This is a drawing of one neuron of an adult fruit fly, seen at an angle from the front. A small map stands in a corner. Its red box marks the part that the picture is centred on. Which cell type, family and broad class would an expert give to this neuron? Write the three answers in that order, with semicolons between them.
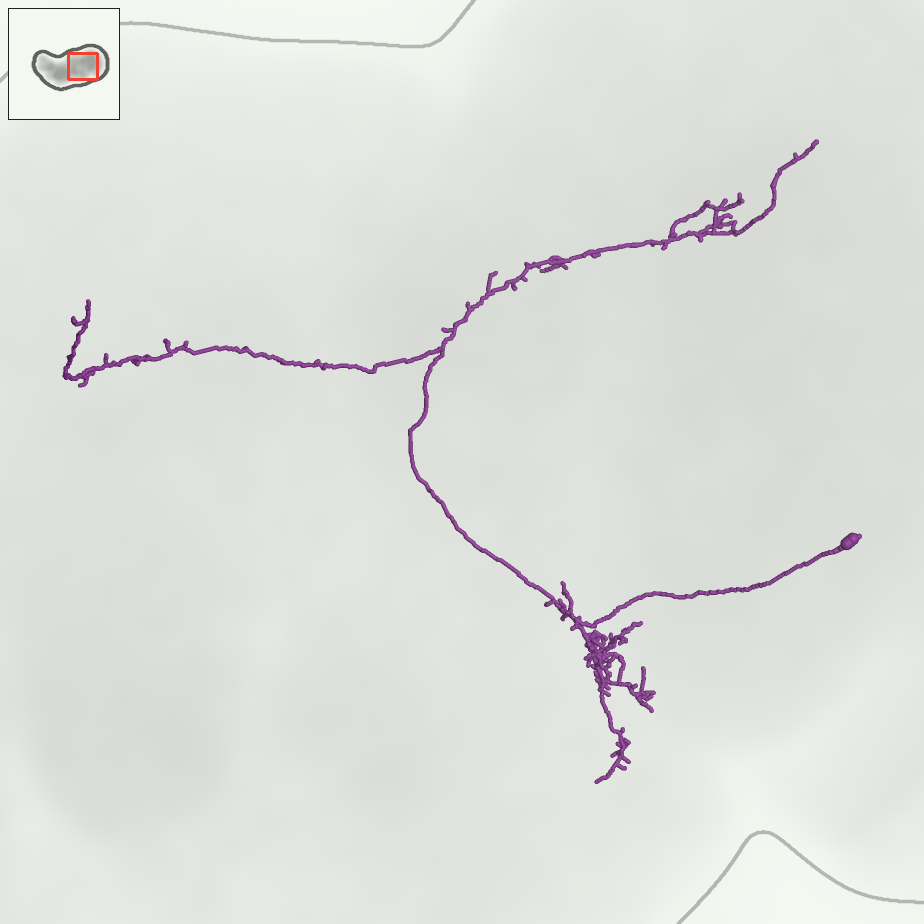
CB1891b; hemilineage VESa2; central-brain intrinsic neuron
